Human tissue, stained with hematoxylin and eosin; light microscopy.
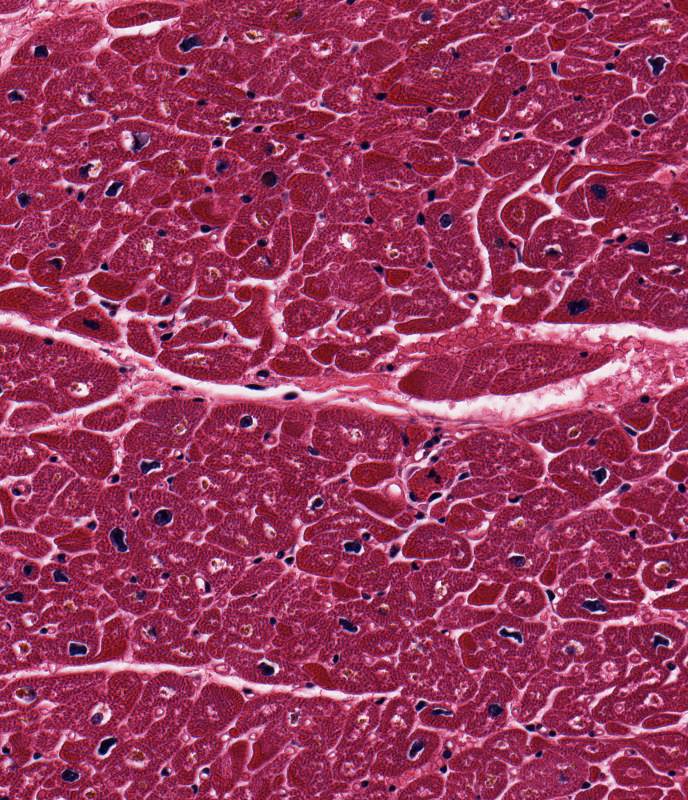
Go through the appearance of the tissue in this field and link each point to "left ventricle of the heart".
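This field is from the left ventricle of the heart. Its muscle fibres are mostly cut across, so they appear throughout as closely packed rounded-to-polygonal profiles. Wherever a profile includes a nucleus, there is just one, sitting in the centre of the fibre.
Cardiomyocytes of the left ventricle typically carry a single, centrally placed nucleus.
The single central nuclei seen here agree with that. The fibre cytoplasm stains a deep red-pink across the whole field. Stroma between the fibres is scant, with small dark nuclei lying in the narrow spaces between profiles.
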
